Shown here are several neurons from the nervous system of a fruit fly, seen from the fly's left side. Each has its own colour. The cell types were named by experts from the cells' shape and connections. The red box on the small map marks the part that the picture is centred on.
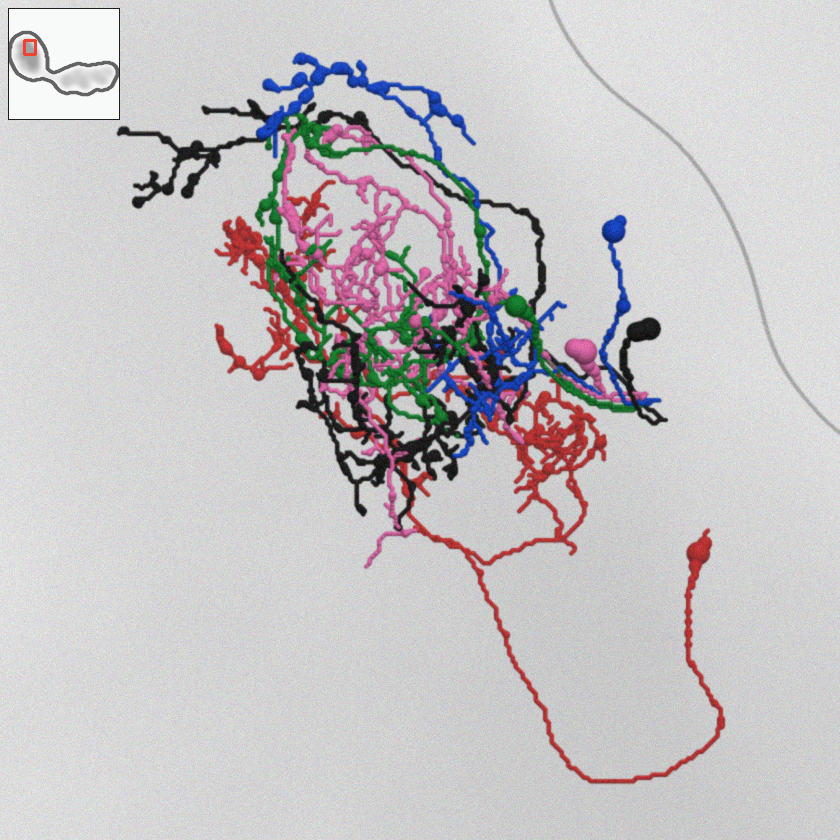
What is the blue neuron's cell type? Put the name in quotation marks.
"LHPV4i3"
